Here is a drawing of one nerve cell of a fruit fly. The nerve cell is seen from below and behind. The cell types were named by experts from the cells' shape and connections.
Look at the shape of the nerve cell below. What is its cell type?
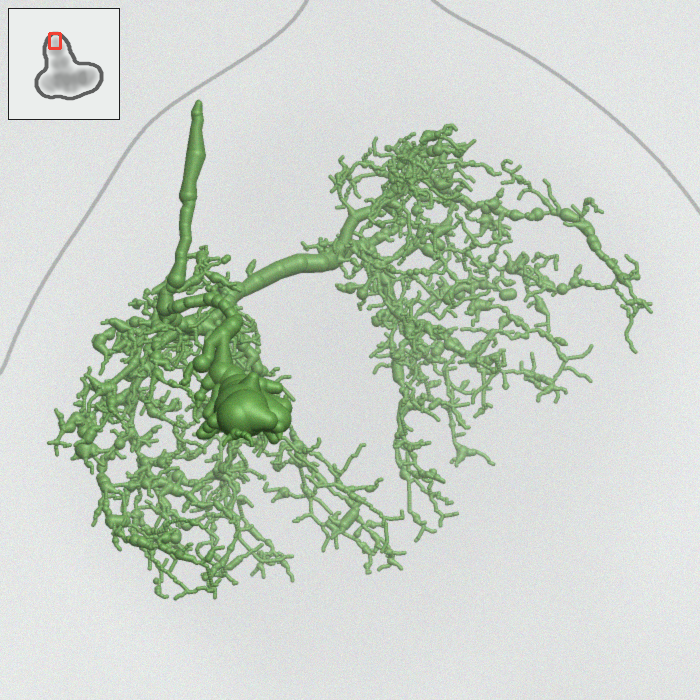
MNad62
